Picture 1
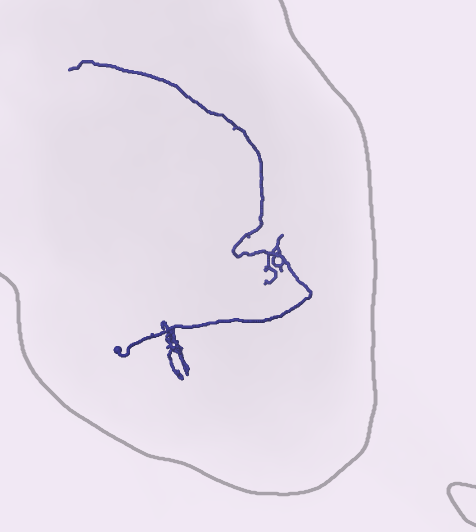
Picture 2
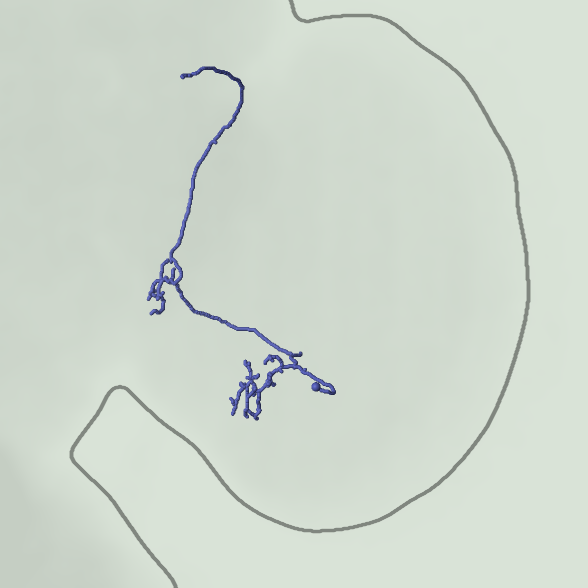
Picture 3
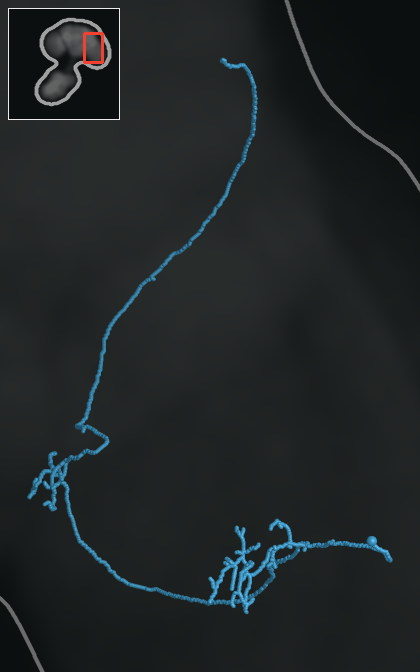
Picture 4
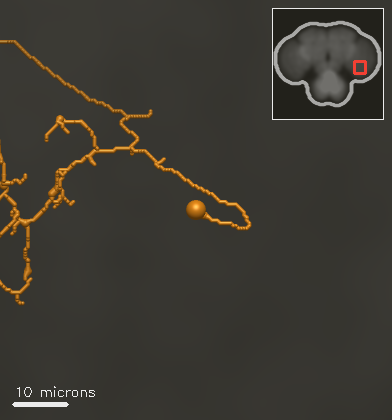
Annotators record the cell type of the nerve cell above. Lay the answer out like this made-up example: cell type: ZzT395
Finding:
cell type: MeTu4f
